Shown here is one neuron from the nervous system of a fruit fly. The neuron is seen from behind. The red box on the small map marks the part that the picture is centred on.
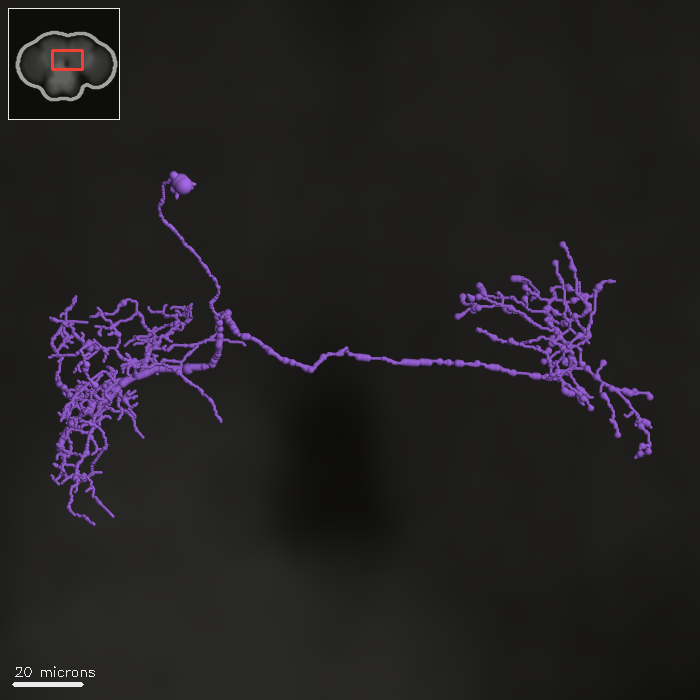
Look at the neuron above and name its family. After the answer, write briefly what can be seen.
Its family is hemilineage DM5_central. Its broad class is central-brain intrinsic neuron. From left to right in the picture it spans about 180 microns. As drawn here it is wider than it is tall.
